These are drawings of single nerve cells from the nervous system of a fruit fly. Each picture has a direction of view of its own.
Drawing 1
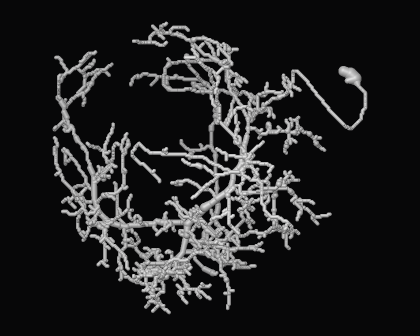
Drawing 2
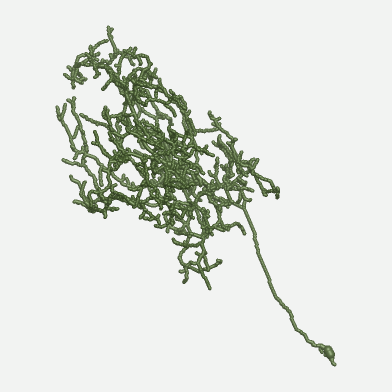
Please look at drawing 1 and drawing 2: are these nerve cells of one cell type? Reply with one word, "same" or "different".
same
